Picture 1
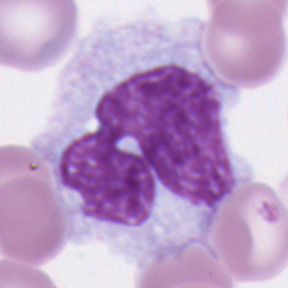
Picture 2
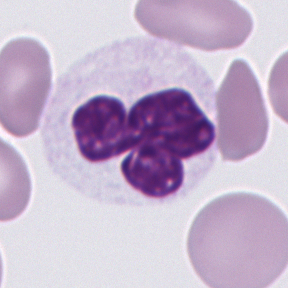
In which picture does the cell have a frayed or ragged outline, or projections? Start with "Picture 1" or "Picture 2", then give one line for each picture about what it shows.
Picture 1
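What picture 1 shows: The cell's outline is irregular, with a ragged, scalloped edge.
What picture 2 shows: The cell outline is round and smooth.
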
